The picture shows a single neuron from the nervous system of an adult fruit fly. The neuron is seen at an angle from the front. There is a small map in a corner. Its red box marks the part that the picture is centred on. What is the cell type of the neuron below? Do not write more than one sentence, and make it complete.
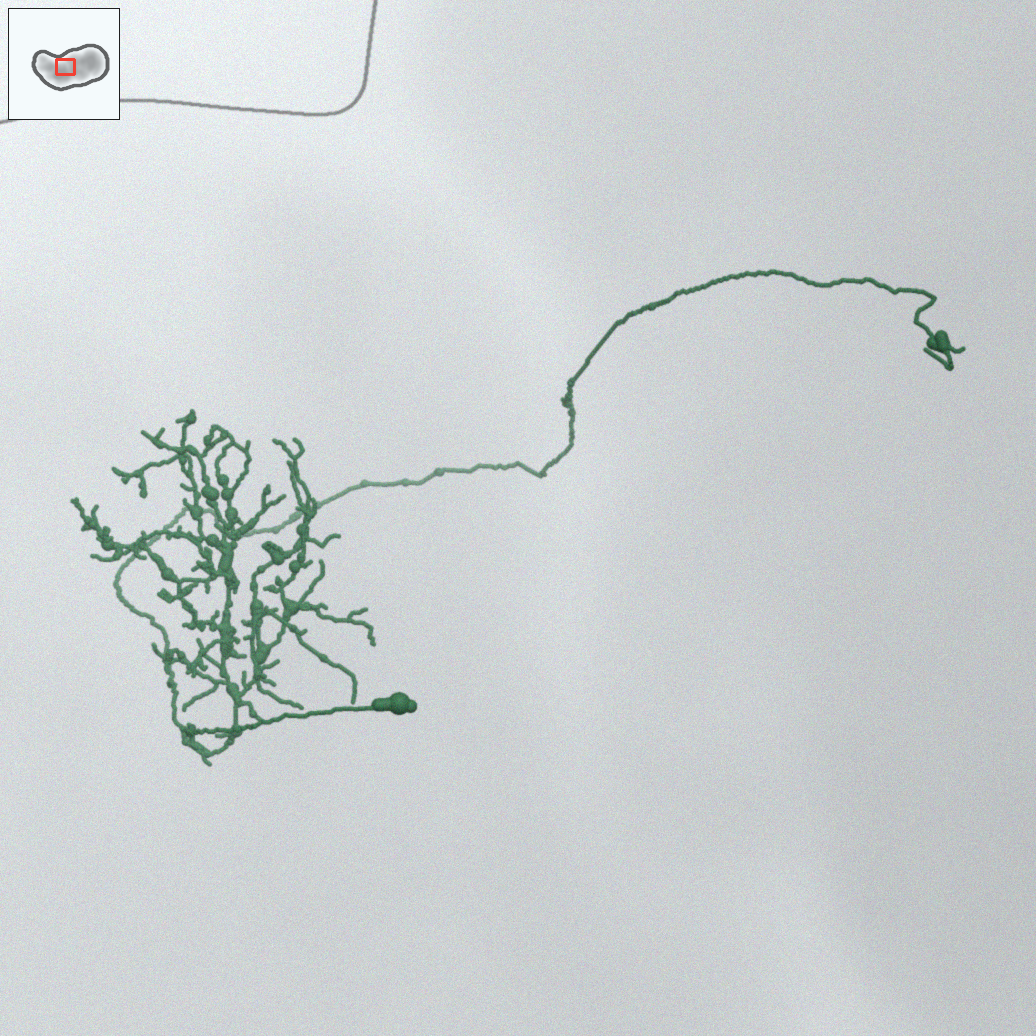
The cell type carried by this neuron is MeTu3c.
